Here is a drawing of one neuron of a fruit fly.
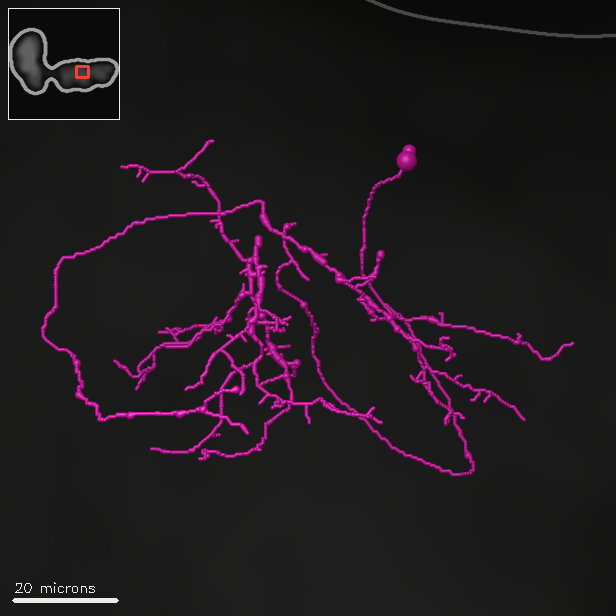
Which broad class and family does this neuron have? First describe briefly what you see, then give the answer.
From left to right in the picture it spans about 100 microns. The picture shows dozens of branch ends. Its broad class is nerve-cord intrinsic neuron. Its family is hemilineage 11B.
